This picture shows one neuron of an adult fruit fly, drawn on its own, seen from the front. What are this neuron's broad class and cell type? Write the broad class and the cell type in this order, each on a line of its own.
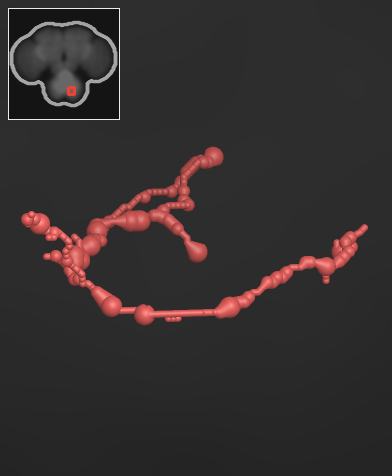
sensory neuron entering the nerve cord
SNxx33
